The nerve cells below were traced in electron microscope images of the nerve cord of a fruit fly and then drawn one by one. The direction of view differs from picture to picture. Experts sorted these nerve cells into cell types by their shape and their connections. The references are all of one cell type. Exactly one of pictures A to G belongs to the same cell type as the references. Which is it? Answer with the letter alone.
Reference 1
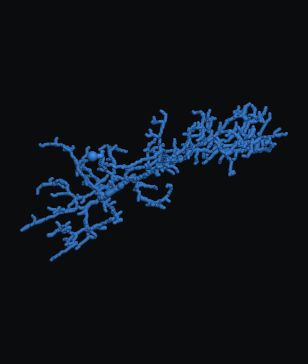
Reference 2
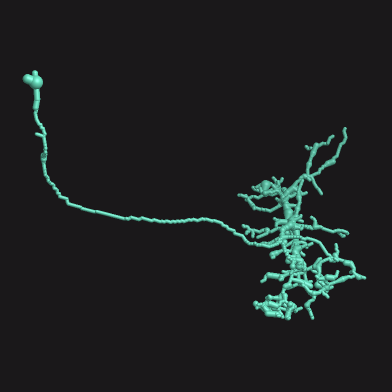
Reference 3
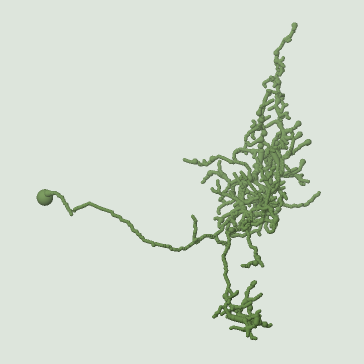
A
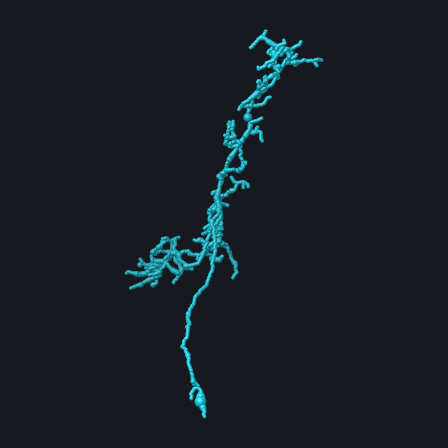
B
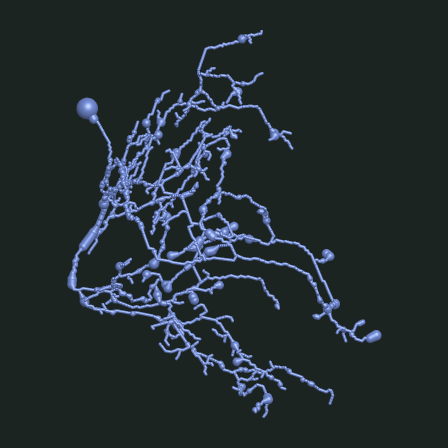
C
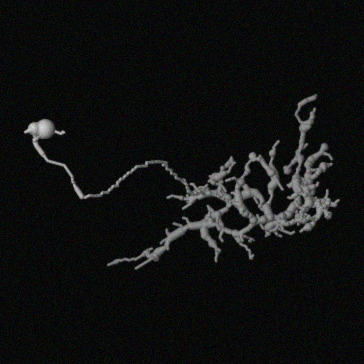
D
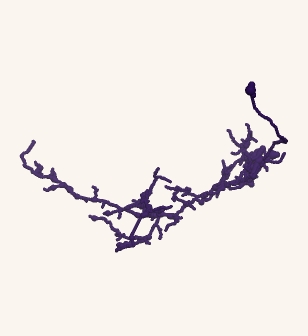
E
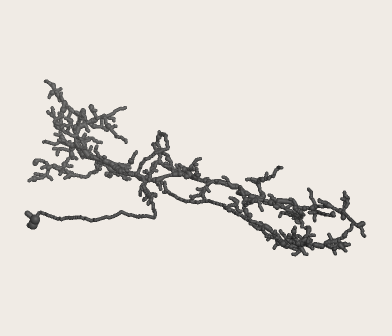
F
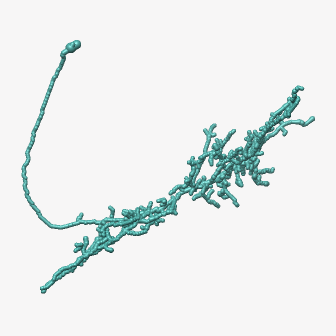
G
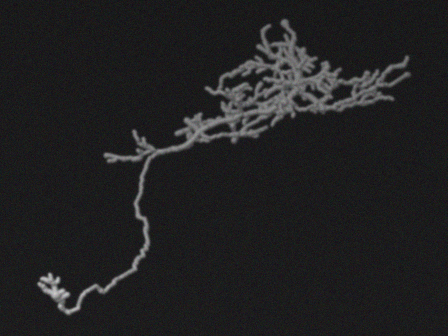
E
